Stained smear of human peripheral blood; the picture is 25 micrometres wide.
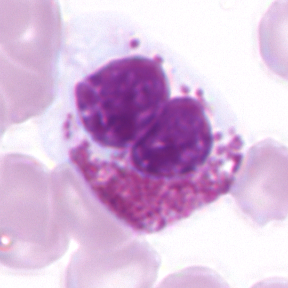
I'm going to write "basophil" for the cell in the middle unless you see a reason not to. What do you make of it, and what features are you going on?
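You can make out two lobes in the nucleus, the upper-left one bigger than the lower-right. That's an eosinophil, not a basophil.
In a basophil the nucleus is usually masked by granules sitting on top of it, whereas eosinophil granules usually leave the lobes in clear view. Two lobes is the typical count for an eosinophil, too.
The cytoplasm holds coarse reddish-pink granules, and neither lobe shows a nucleolus. Pale red cells sit close on several sides, and the top edge is faint and hard to trace against the background.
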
